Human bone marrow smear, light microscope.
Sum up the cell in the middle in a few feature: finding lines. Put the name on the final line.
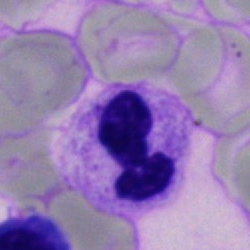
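Outline: roughly round, smooth edge
Nucleus position: off-centre, toward the right
Chromatin: dense, dark purple
Nucleoli: none seen
Name: segmented neutrophil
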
